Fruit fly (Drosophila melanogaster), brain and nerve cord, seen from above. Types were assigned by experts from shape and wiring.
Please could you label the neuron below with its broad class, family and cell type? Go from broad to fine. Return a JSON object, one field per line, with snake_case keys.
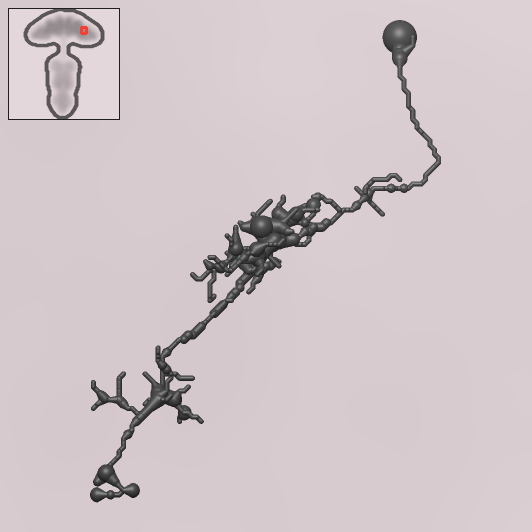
{
 "broad_class": "optic-lobe intrinsic neuron",
 "family": "Mi",
 "cell_type": "Mi4"
}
